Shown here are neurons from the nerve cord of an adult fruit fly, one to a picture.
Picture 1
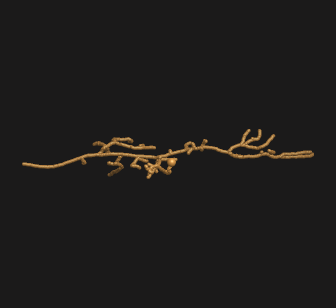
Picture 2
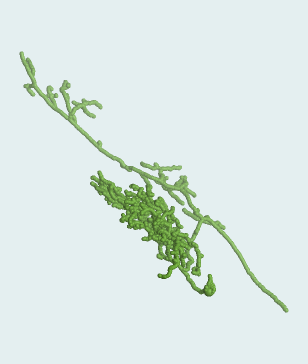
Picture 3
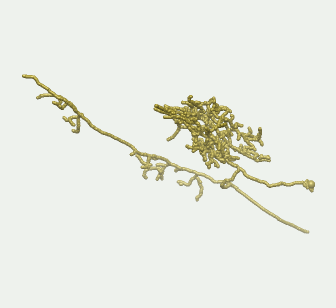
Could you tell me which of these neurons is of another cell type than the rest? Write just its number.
1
